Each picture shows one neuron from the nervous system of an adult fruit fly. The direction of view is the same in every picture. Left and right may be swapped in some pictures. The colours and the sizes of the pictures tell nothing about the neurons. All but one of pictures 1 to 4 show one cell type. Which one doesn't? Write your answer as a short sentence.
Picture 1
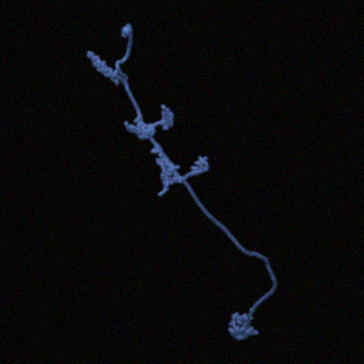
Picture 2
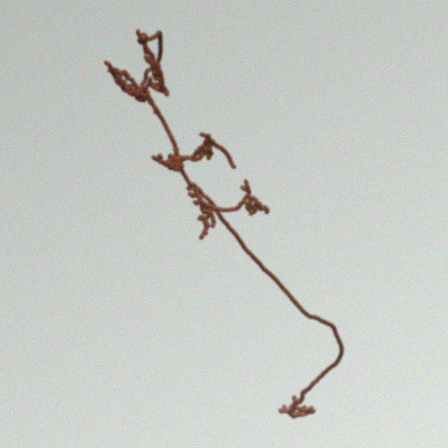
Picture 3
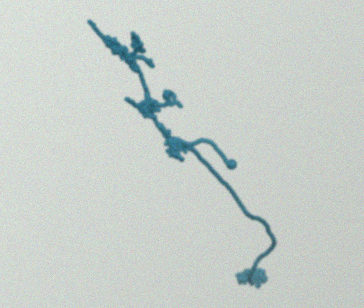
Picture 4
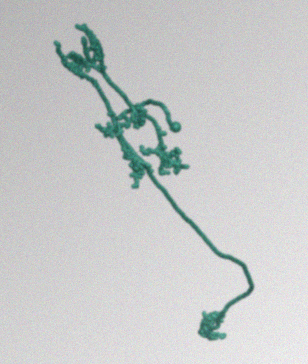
Picture 3 is the odd one out.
